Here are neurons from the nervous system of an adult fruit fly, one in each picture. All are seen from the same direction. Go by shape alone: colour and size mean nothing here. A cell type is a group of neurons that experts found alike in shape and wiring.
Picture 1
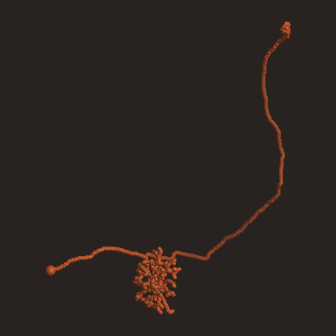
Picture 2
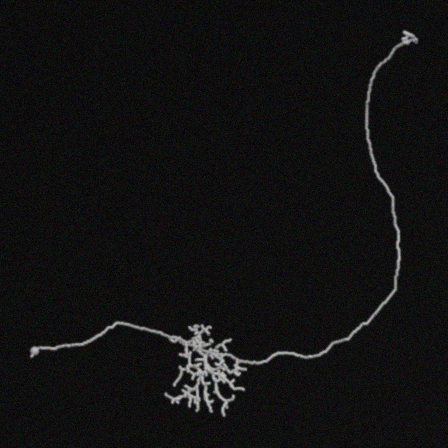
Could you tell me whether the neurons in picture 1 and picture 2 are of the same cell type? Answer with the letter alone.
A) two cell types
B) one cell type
B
